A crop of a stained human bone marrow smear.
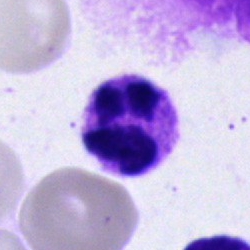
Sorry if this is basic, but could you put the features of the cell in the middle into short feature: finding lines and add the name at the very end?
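Nucleus: divided into separate lobes
Lobes: two smaller ones at the top, then a larger one along the bottom
Chromatin: dark purple, densely clumped
Cytoplasm: fine, faintly granular texture
Name: segmented neutrophil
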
